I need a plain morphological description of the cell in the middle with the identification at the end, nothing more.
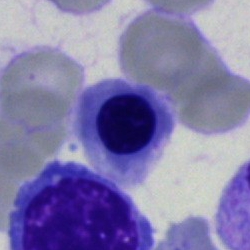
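Chromatin is dense and very dark, condensed almost uniformly. No nucleoli can be made out in the nucleus. A moderate amount of pale blue cytoplasm surrounds the nucleus and contains no granules. This cell is an erythroblast.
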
